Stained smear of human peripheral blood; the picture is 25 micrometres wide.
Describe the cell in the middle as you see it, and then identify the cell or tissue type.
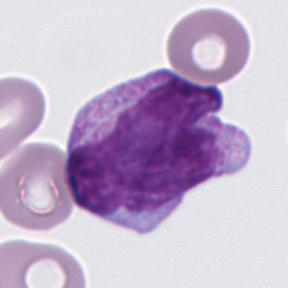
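Measuring about 17 by 14 micrometres, the cell has a nucleus that fills about 70% of its area. The chromatin has a fine, streaky pattern without large dark clumps. Its cytoplasm is pale greyish blue, and a rounded bulge of this pale cytoplasm projects from the right side of the cell. Only fine, faint lilac specks appear in the cytoplasm, not coarse granules. Answer: atypical promyelocyte.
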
